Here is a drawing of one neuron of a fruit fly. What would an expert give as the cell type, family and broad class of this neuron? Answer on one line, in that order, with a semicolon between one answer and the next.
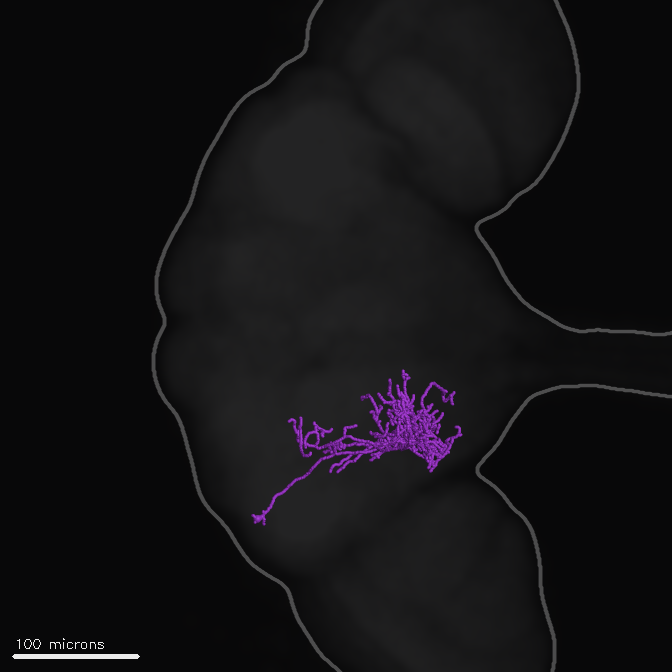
CB0086; hemilineage WEDa2; central-brain intrinsic neuron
